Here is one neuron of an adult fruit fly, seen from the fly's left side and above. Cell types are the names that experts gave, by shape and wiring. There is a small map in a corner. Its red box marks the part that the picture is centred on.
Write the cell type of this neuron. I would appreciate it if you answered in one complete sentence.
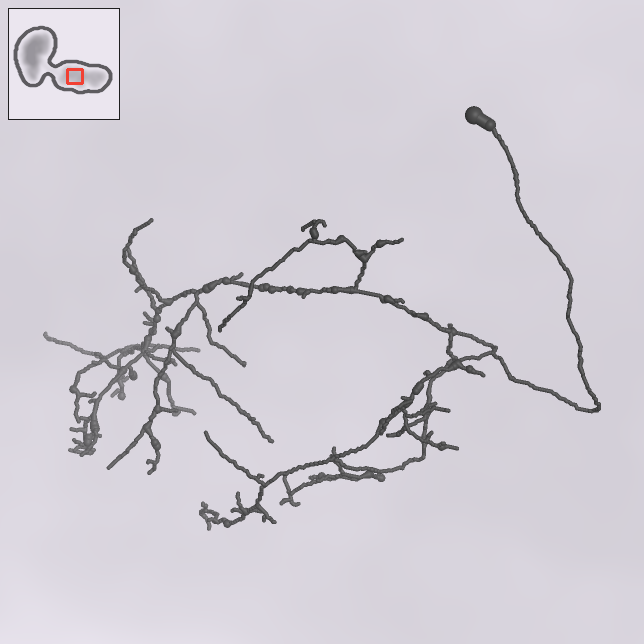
This neuron represents the cell type IN11B019.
